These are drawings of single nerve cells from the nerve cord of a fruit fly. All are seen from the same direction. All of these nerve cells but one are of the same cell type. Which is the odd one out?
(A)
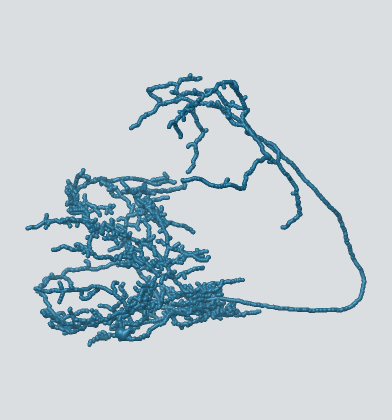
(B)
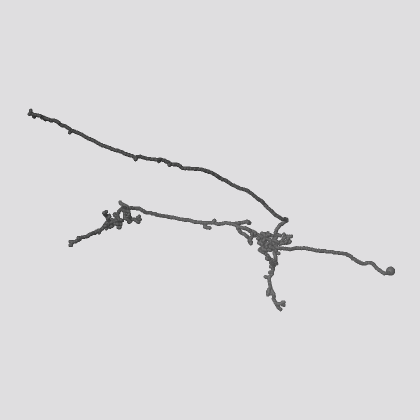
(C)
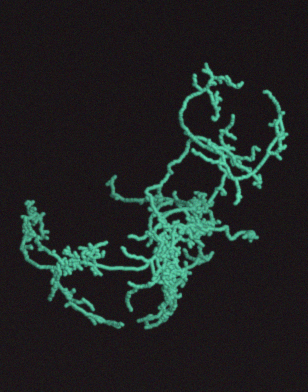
Picture B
